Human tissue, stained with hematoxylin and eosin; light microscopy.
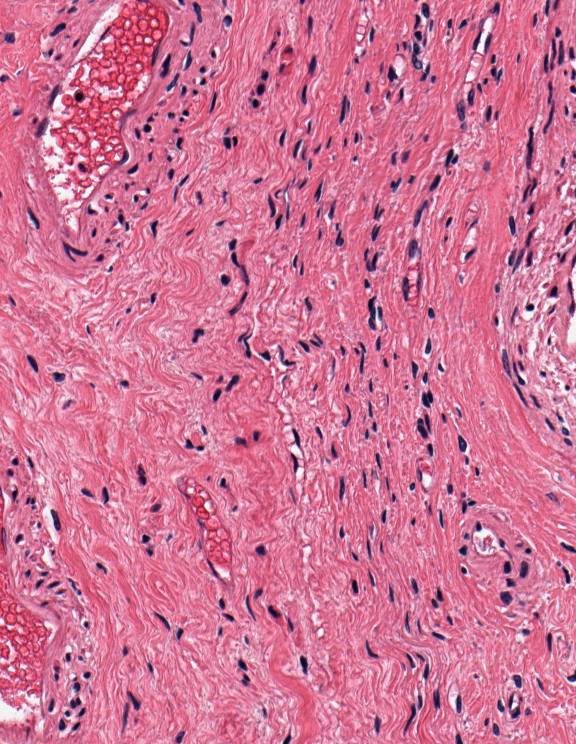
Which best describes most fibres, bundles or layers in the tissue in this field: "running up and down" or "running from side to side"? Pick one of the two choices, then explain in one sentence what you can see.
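Running up and down. The pink fibre bundles run mainly from top to bottom, most clearly in the right half.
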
